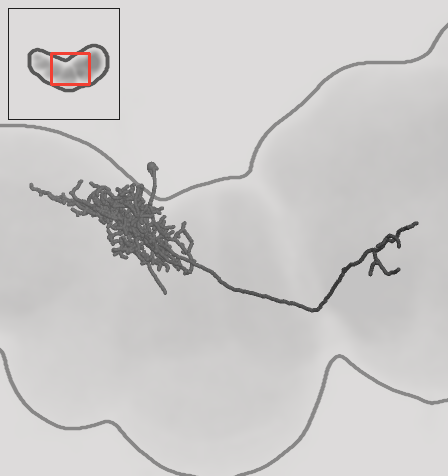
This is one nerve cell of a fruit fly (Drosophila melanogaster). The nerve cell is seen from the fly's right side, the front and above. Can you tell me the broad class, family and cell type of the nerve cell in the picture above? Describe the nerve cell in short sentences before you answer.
Dozens of branch ends can be seen. As drawn here it is more than twice as wide as it is tall. It is an ascending neuron. Its family is hemilineage 11B. It is of cell type AN11B012.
